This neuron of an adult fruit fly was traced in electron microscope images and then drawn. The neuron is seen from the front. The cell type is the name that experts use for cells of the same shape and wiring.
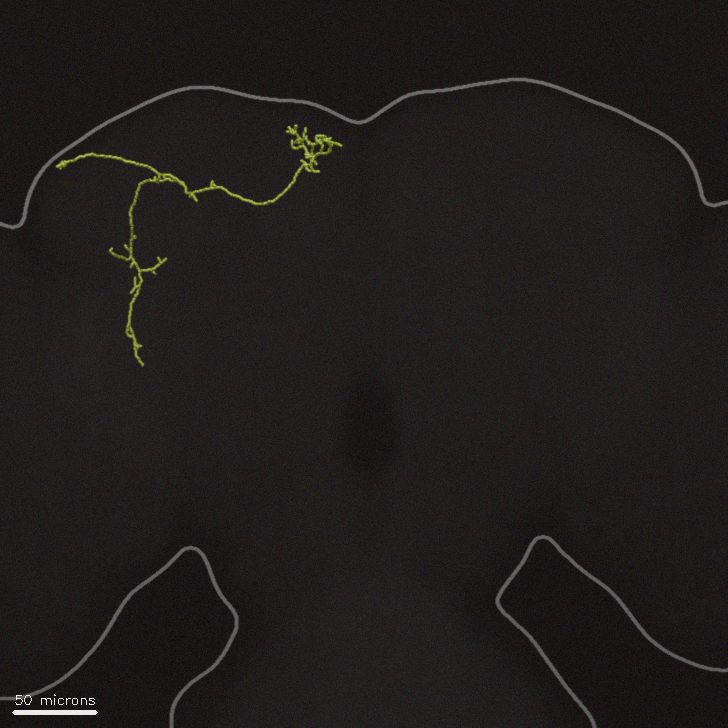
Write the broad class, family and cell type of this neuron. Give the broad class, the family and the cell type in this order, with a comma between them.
central-brain intrinsic neuron, hemilineage SLPpl1, CB3118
